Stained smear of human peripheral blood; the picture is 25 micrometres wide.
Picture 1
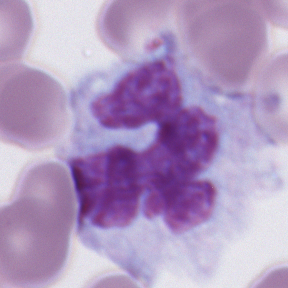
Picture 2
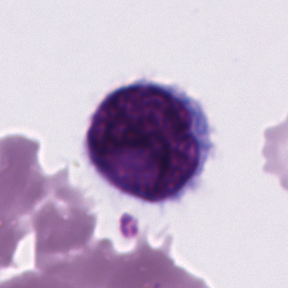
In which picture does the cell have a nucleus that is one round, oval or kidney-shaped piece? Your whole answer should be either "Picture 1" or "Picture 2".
Picture 2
